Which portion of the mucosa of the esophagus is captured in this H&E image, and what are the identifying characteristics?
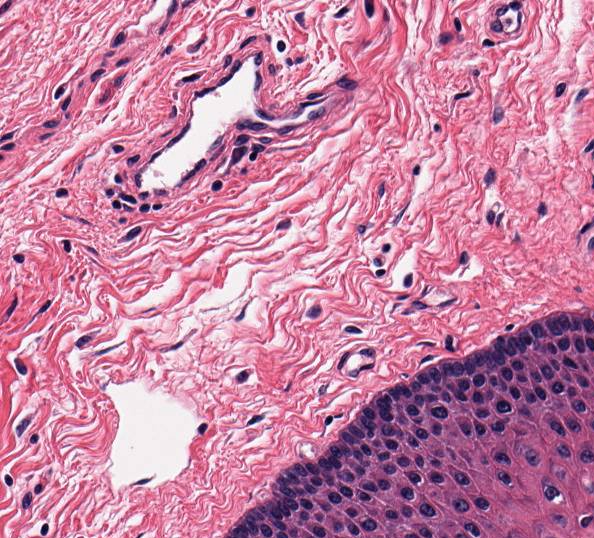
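The field shows loose connective tissue. A stratified epithelium occupies the lower right corner; its dark basal band of crowded nuclei gives way to cells with paler cytoplasm. The stroma elsewhere is wavy pink collagen bundles with sparse fibroblasts bearing slender, spindle-shaped dark nuclei.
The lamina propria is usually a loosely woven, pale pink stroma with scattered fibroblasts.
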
